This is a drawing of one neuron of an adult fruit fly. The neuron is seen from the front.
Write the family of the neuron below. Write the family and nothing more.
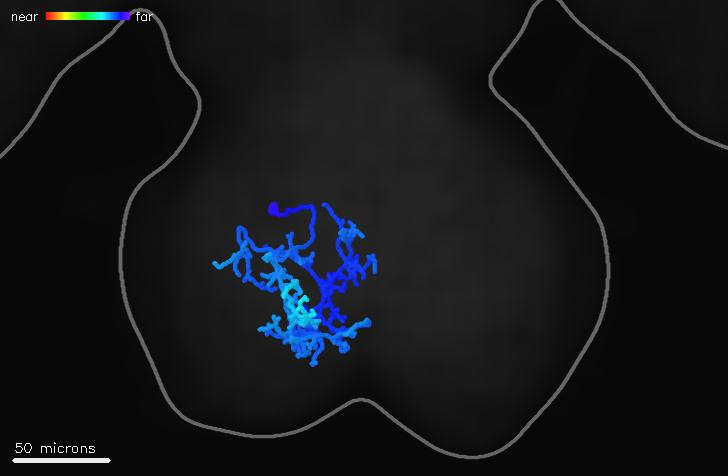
hemilineage 20A.22A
